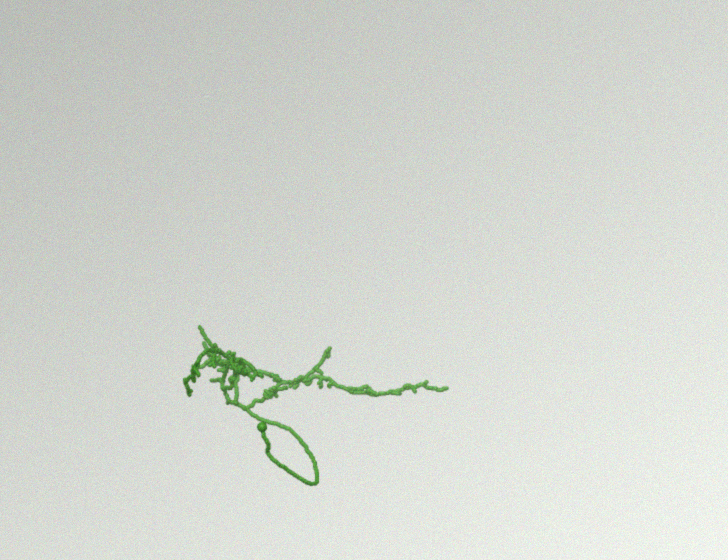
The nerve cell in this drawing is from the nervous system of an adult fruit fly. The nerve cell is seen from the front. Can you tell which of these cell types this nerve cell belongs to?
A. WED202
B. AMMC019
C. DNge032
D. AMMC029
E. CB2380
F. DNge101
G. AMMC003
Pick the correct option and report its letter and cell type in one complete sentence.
Option B, namely AMMC019, is the cell type of the nerve cell.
